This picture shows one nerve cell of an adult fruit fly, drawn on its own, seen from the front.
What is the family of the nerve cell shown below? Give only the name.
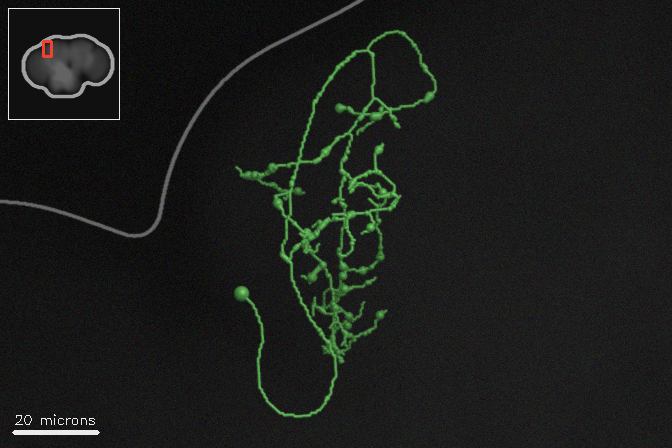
hemilineage LHl1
